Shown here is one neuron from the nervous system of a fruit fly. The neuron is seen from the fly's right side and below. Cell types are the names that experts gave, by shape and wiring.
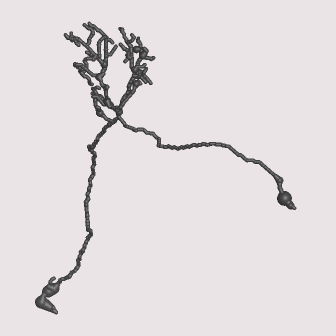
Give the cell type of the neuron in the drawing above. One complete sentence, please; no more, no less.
The neuron is categorized under cell type TuBu04.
